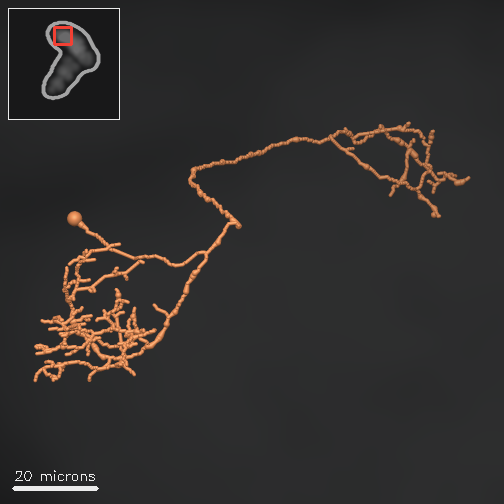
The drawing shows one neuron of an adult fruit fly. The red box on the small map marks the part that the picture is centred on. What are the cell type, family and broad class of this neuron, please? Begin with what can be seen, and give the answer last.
Its cell body lies on the left of the picture. From left to right in the picture it spans about 110 microns. Dozens of branch ends can be seen. The cell type is LC10d. The family is hemilineage VPNd2. It is a visual projection neuron.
